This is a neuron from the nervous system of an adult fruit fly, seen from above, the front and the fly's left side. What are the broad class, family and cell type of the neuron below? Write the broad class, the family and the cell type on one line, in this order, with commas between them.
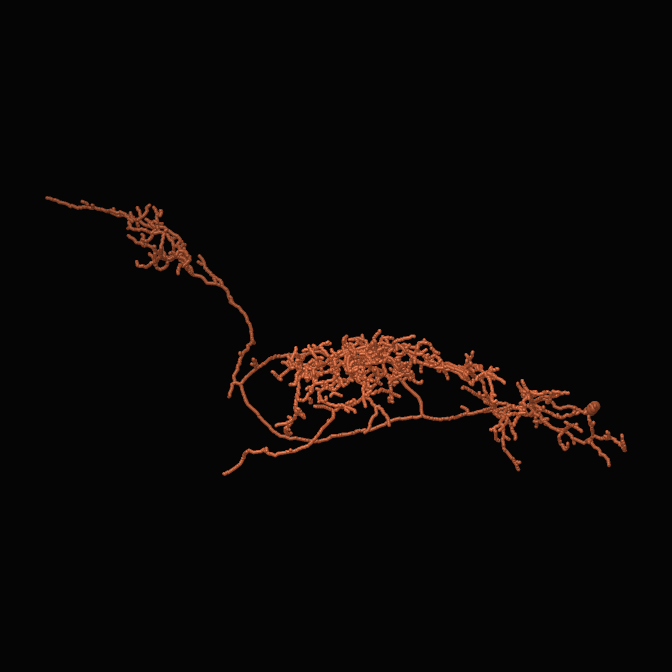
central-brain intrinsic neuron, hemilineage SMPpv2_dorsal, SMP252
